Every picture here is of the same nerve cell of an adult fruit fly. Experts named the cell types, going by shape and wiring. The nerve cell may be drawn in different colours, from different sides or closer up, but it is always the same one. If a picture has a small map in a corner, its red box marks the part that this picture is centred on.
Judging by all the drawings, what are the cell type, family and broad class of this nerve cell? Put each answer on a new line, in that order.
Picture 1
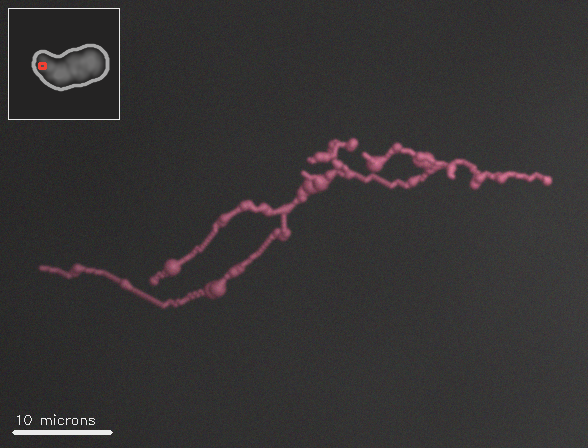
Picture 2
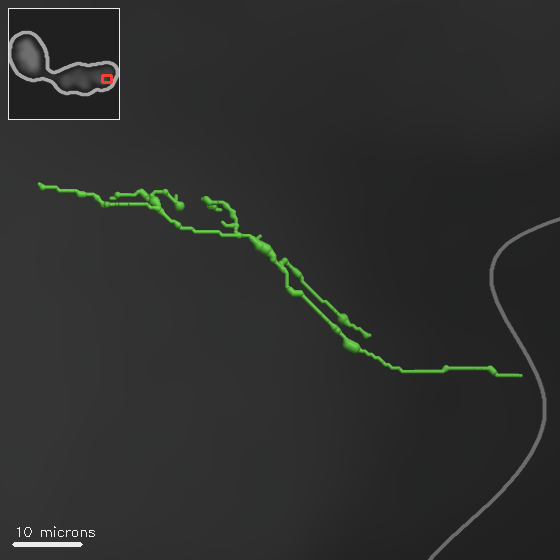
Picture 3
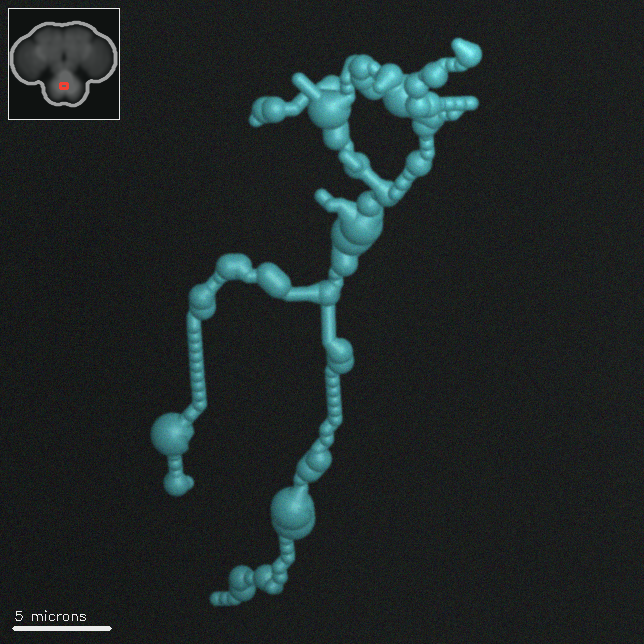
SNta45
class mechanosensory tactile
sensory neuron entering the nerve cord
